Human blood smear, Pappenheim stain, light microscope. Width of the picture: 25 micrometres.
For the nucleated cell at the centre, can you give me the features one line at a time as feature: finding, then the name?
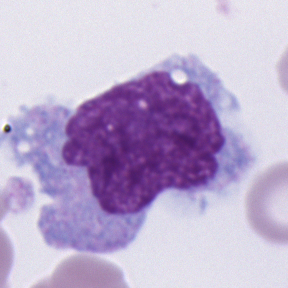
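Nucleus: folded, lumpy outline with several notches along its left side
Nuclear size: about 14 by 12 micrometres
Cytoplasm: broader on the left and lower side of the nucleus than on the right
Vacuoles: a few small clear ones in the cytoplasm on the left side
Top of nucleus: a round clear spot at its edge
Name: monocyte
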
